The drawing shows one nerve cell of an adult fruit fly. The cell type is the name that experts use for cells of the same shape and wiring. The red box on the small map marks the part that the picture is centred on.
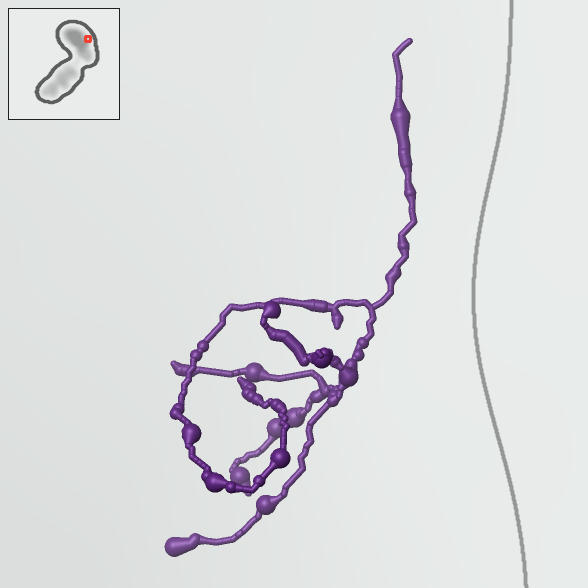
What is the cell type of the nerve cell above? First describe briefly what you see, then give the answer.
The drawing shows no cell body. There are a dozen or fewer branch ends. Its broad class is sensory neuron entering the brain. It is of cell type ORN_VL1.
